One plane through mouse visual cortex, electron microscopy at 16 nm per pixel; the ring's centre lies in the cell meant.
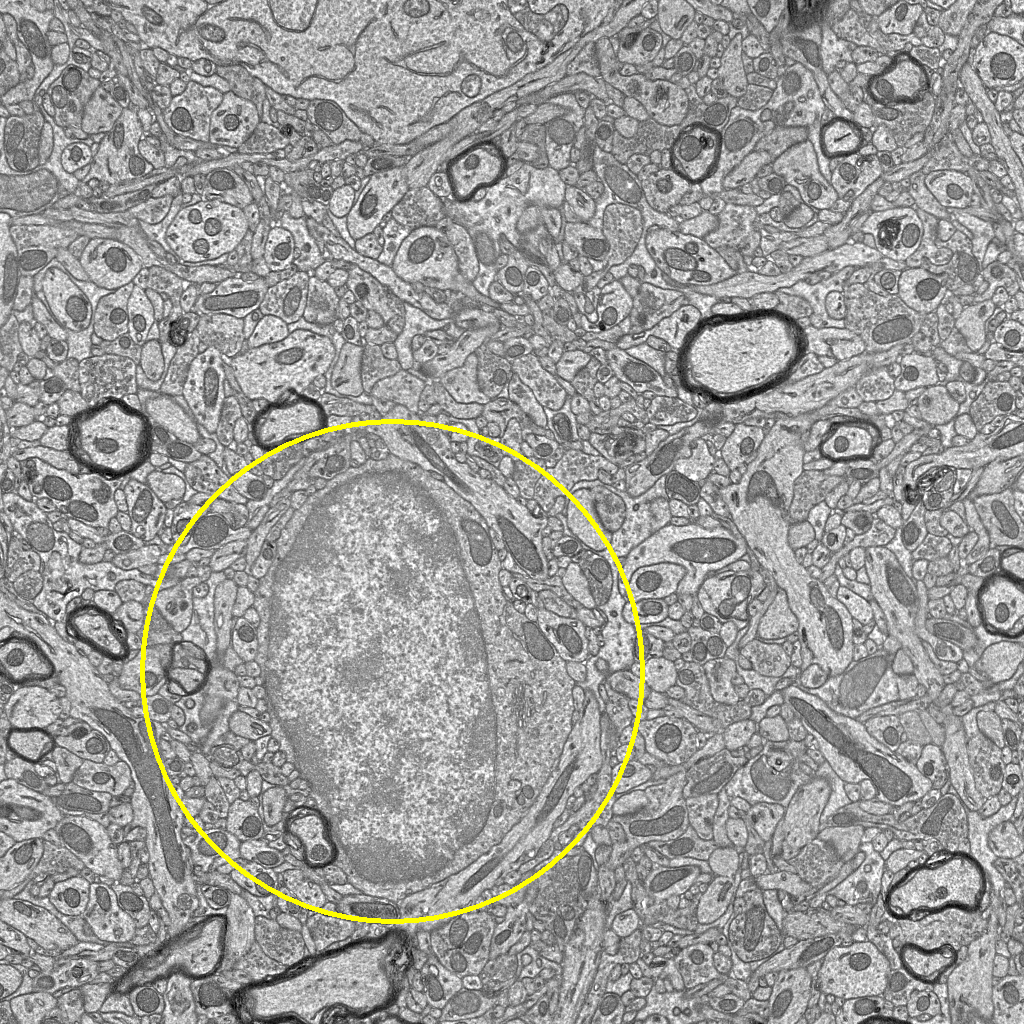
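Oligodendrocyte at the ring centre, mouse visual cortex. Nucleus wholly within the ring; elongated oval, long axis roughly top to bottom. Outline smooth, no deep infoldings. Chromatin patchy: coarse darker clumps scattered through paler nucleoplasm.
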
